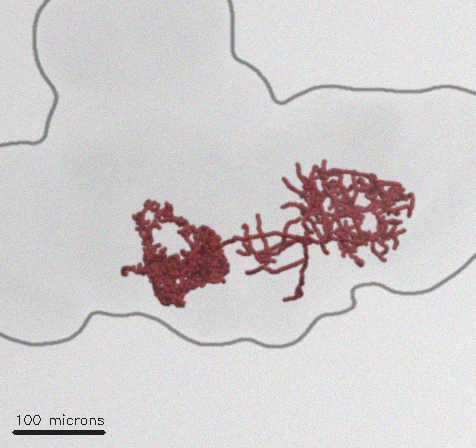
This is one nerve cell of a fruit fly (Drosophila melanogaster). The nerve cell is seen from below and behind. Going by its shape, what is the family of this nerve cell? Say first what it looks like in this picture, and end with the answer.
The cell body can be seen in the middle of the picture. From left to right in the picture it spans about 350 microns. The picture shows dozens of branch ends. Its broad class is central-brain intrinsic neuron. The family is hemilineage LB19.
